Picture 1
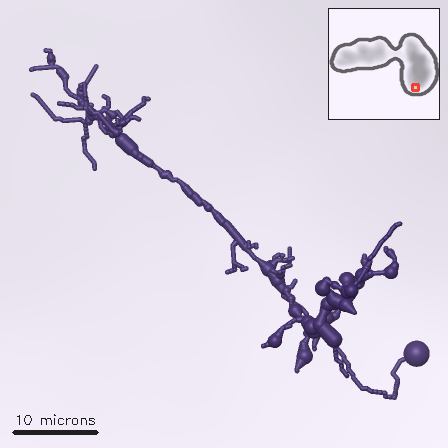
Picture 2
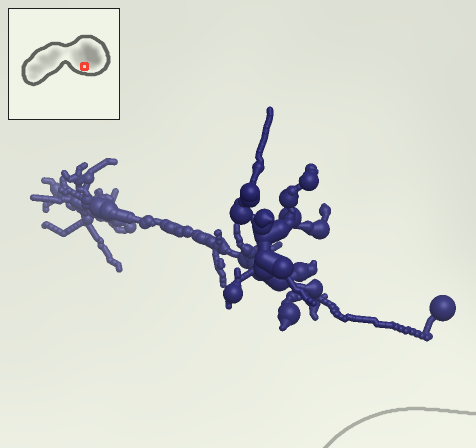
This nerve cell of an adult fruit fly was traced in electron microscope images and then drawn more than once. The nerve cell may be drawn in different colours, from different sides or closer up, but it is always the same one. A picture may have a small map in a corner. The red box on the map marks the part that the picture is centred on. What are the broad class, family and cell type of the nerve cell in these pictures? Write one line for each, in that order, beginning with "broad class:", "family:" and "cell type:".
broad class: optic-lobe intrinsic neuron
family: Mi
cell type: Mi13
